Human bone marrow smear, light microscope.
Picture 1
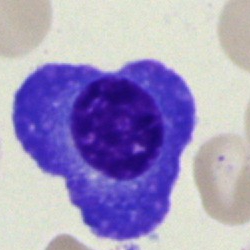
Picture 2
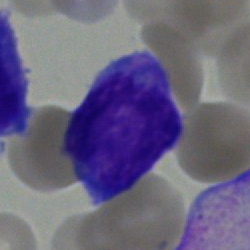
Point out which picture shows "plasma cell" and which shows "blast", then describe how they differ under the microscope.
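Plasma cell's the first one; the blast is the second. The plasma cell has plenty of cytoplasm, more of the cell than the nucleus takes up, while the blast's nucleus fills nearly everything and leaves only a thin rim. Both stain that cytoplasm deep blue. In the plasma cell the nucleus sits in the upper half.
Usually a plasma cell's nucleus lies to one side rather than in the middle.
Its chromatin is dark purple and somewhat clumped; the blast's looks fine and fairly even, with some paler purple patches rather than coarse dark clumps.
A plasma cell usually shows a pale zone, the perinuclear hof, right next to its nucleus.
The first cell has a paler zone of cytoplasm beside its nucleus; the blast shows no granules and no vacuoles. Both outlines are irregular, though: broad rounded bulges on the plasma cell, angular edges on the blast.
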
